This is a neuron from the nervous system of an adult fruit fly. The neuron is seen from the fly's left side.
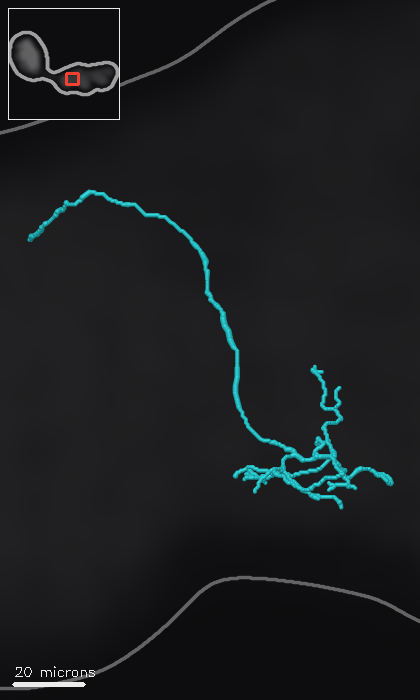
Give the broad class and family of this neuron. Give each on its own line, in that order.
sensory neuron entering the nerve cord
class mechanosensory tactile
